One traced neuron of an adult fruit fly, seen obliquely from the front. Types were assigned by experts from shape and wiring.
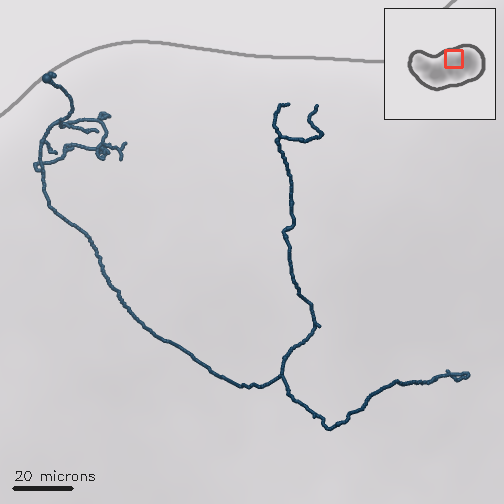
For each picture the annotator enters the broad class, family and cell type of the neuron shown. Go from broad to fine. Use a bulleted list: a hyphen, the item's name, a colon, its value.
- broad class: central-brain intrinsic neuron
- family: class Kenyon Cell
- cell type: KCab-s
